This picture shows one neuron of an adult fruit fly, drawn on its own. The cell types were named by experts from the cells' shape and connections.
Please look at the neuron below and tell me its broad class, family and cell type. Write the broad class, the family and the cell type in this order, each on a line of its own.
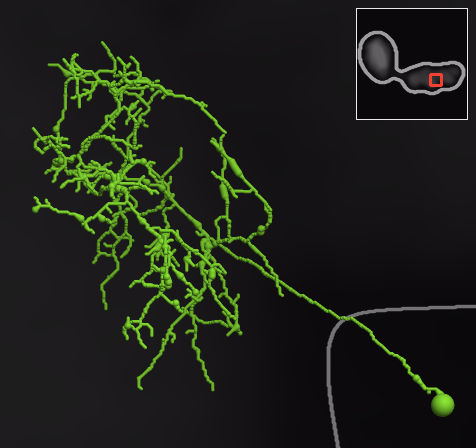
nerve-cord intrinsic neuron
hemilineage 21A
IN21A075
